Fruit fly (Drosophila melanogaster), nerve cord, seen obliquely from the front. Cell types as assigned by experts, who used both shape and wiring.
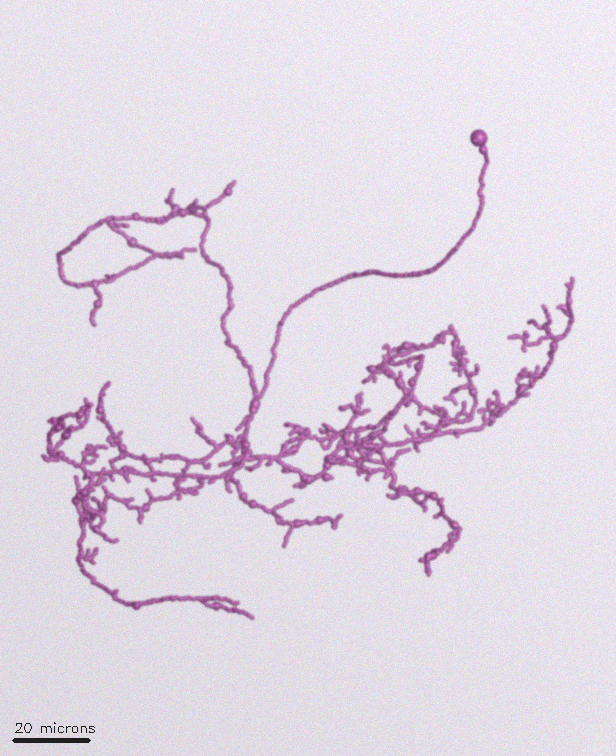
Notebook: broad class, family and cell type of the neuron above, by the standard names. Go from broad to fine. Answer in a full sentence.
A nerve-cord intrinsic neuron of hemilineage 23B, type IN23B062.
